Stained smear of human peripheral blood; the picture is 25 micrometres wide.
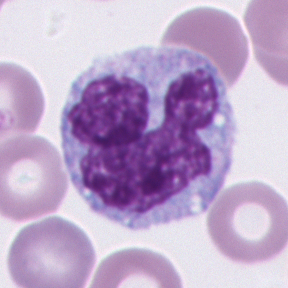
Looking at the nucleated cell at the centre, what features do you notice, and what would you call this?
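Start with the outline, which is roughly round. Now follow the nucleus: a deep notch cuts into it from the top, giving it a folded, horseshoe-like shape. Look next at the cytoplasm, pale greyish-blue, with a few small clear vacuoles scattered through it. What you are looking at is a monocyte.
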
